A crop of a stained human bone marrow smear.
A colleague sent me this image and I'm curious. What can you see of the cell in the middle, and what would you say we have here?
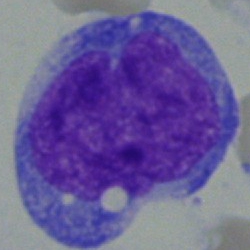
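Notch in the upper nuclear edge; nucleus occupies most of the cell. Chromatin finely granular, with a few darker clumps. Cytoplasm blue. Blast.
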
